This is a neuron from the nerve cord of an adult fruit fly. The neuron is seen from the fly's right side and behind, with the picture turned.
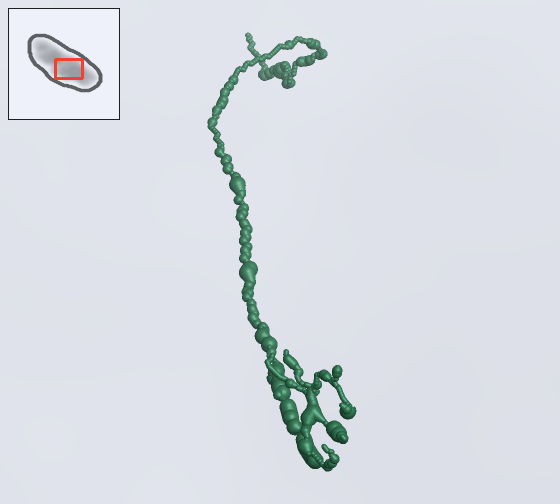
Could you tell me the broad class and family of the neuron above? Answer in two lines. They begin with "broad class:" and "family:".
broad class: sensory neuron entering the nerve cord
family: class gustatory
